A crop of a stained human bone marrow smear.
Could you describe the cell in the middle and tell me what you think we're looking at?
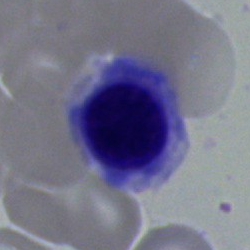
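Chromatin here is dark and densely condensed. The cytoplasm is blue, with no granules seen. An irregular outline with a ragged edge surrounds the cell. The cell is an erythroblast.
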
